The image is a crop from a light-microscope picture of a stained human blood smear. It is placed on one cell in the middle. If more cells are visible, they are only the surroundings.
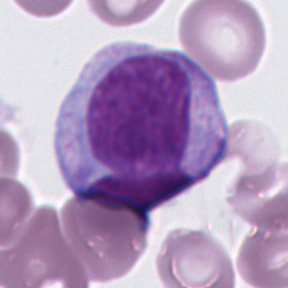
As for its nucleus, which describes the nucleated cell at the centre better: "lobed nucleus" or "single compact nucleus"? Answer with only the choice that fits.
Single compact nucleus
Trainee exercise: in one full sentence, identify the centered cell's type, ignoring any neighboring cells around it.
This crop has an atypical promyelocyte at its centre.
